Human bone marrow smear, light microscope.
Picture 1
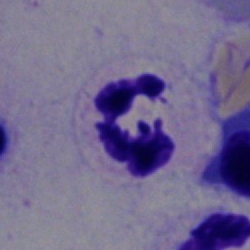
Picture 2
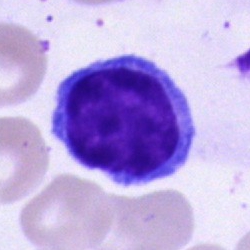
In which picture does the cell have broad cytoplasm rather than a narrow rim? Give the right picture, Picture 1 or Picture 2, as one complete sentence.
In picture 1, a wide area of cytoplasm encircles the nucleus.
